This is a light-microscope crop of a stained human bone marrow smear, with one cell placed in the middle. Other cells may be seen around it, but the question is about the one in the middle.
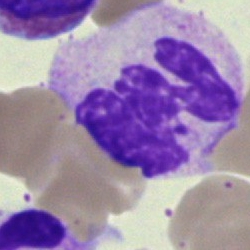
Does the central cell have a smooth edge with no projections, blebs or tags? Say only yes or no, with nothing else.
Yes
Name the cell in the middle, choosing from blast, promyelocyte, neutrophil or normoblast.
neutrophil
